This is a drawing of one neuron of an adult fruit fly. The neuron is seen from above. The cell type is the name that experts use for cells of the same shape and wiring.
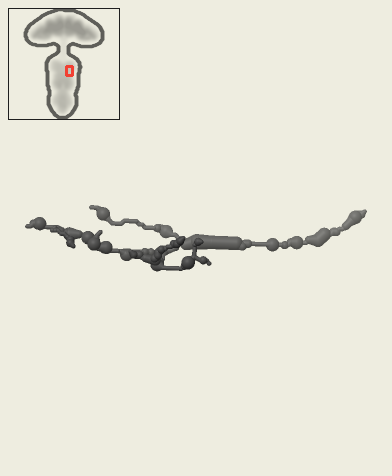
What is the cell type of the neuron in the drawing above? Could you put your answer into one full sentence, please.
With respect to cell type, this neuron is SNta24.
